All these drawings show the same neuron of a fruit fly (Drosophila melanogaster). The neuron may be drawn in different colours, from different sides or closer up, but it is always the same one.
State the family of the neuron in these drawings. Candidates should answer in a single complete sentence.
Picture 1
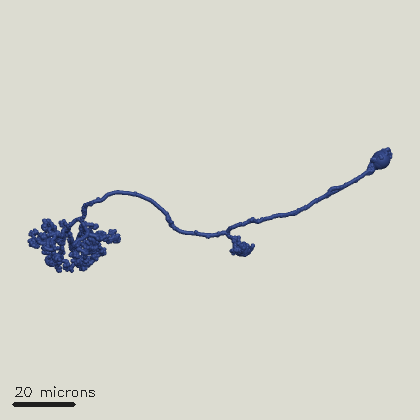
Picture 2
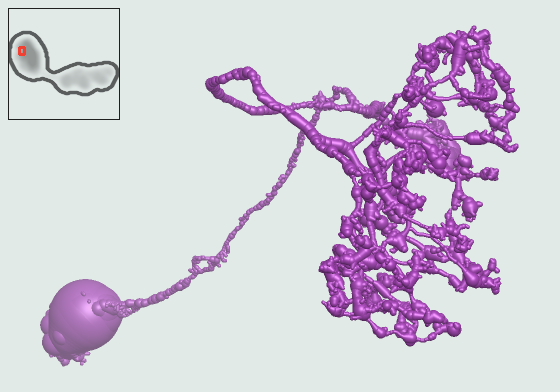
By family, this neuron is grouped as hemilineage EBa1.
